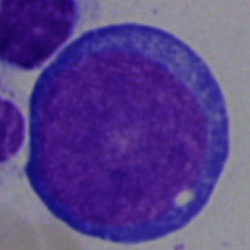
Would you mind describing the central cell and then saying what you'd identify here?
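Round and smooth-edged, the cell has an even outline. Fine chromatin is evenly spread across its nucleus, and the cytoplasm shows no granules. At the lower right, on the edge of the nucleus, lies one small clear round spot. The cell is a proerythroblast.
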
